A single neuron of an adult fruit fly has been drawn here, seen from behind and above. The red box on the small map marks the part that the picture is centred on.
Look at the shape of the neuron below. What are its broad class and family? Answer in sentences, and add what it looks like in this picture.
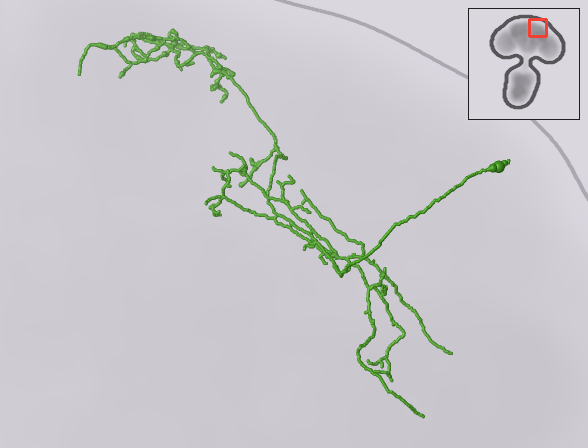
Its broad class is central-brain intrinsic neuron. The family is hemilineage SLPad1_posterior. The picture shows dozens of branch ends. In this view it is about as wide as it is tall.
